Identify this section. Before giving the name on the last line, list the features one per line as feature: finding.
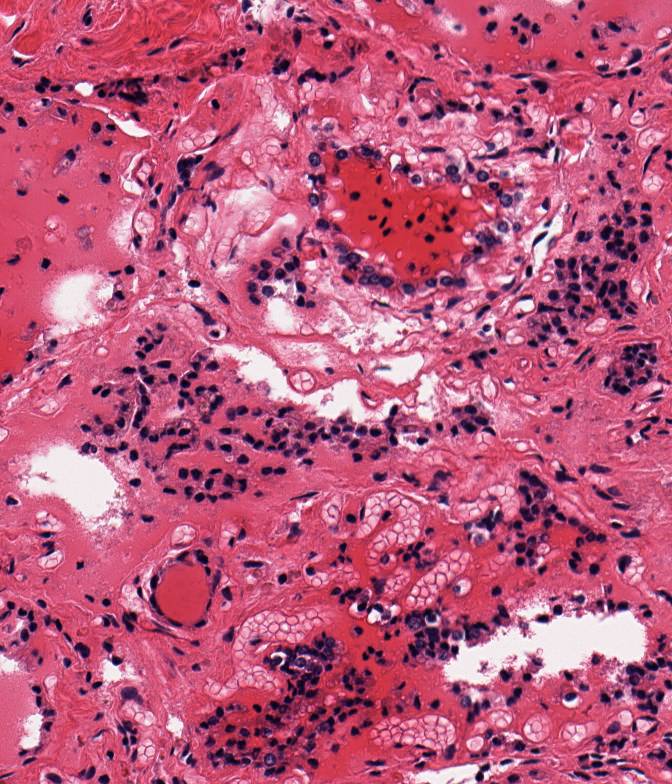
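Amorphous material: bright eosinophilic, filling much of field, most extensive upper left
Clear cells: finely vacuolated cytoplasm, small clusters and cords, lower centre
Dark nuclei: small, round, dense aggregates, right edge of upper half
Rounded structure: upper centre, bright red centre with scattered nuclei, rimmed by ring of dark nuclei
Name: thyroid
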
